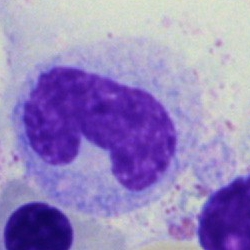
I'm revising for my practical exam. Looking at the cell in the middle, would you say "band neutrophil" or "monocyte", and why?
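The cell is a monocyte, not a band neutrophil. Its nucleus is kidney-shaped, with a deep notch on the lower side. The chromatin is dark purple and patchy rather than smooth. The cytoplasm is pale blue-grey and holds fine, faint lilac granules.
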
